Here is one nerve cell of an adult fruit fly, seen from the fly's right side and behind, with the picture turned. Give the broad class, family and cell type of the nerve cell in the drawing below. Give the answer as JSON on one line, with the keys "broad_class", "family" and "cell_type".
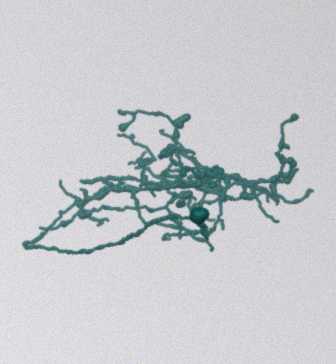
{"broad_class": "central-brain intrinsic neuron", "family": "hemilineage MD_SA1", "cell_type": "GNG269"}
